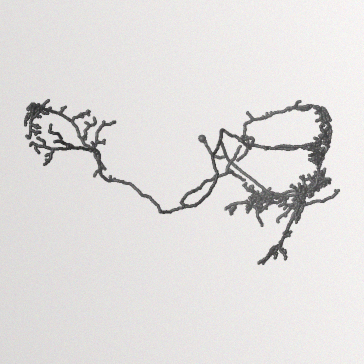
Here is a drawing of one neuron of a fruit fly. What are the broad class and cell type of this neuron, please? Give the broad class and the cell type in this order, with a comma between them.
central-brain intrinsic neuron, PLP128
